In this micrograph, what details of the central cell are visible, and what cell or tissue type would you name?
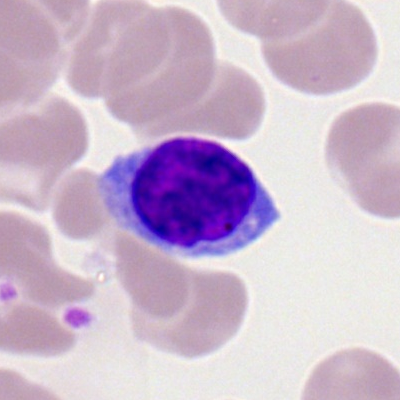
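Outline first: it tapers to a pointed tip at its right end. Second, the nucleus fills most of the cell and leaves a modest rim of cytoplasm. Third, the chromatin is dark purple and coarsely clumped. Fourth, no granules can be seen in the cytoplasm. The cell is a lymphocyte.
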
